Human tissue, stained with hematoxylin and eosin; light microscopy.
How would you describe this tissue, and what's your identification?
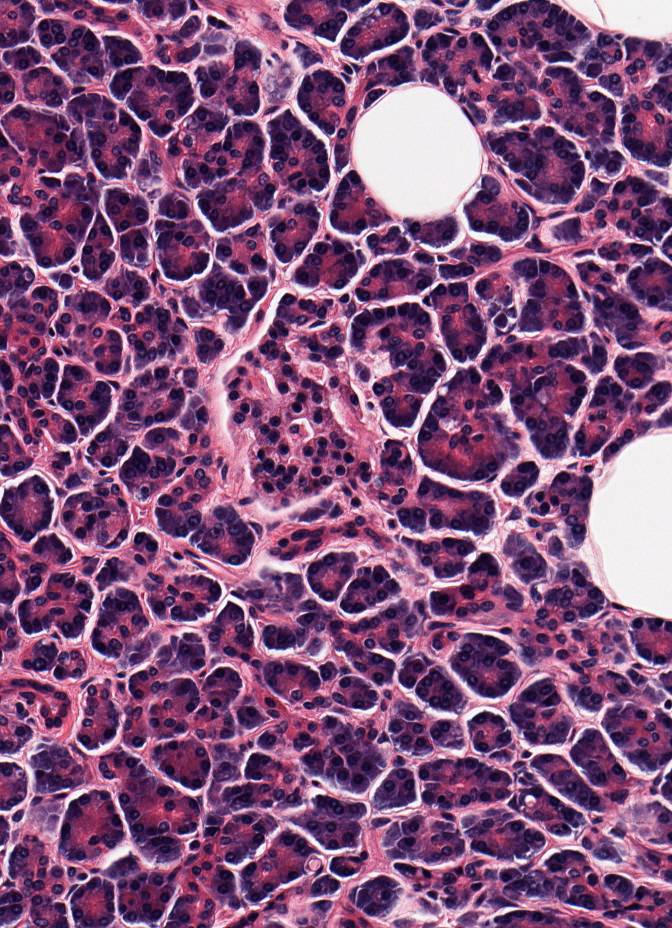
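Closely packed, small rounded acini fill nearly the whole field. Notice the round dark acinar nuclei at the outer, basal edge. Cytoplasm stains pink-red toward each centre and purple at the base. Thin pink connective tissue strands run between acini, slightly broader centrally. This is pancreas.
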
